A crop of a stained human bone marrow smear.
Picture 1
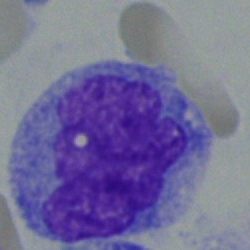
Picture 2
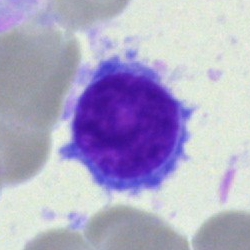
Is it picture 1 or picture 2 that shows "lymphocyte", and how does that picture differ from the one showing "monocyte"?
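The first picture is the monocyte; the second is the lymphocyte. Looking at the first, the outline is roughly round and the nucleus is irregular and folded, with indentations along its border.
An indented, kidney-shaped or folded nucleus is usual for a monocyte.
Around it lies a moderate rim of pale grey-blue cytoplasm. There is also a small bright white round spot over the left part of the nucleus, and red cells lie just beyond the upper right edge. Turning to the second, the outline is roughly round too, but ragged all the way around, with many small blunt projections sticking out from the edge of the cytoplasm. The cytoplasm forms only a thin, deep blue rim around the nucleus, without granules.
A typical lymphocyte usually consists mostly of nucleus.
Its chromatin is dark purple and somewhat clumped.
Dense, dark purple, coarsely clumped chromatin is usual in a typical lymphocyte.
So where they part: the first has a folded, indented nucleus inside a moderate pale grey-blue rim, while the second has only a thin deep blue rim and a ragged edge set with projections.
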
